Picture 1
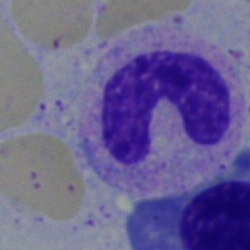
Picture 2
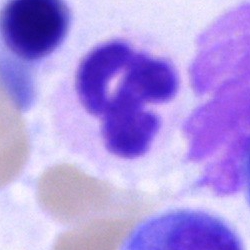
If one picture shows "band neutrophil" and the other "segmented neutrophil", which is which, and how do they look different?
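The band neutrophil appears in picture 1, the segmented neutrophil in picture 2. The band neutrophil has a curved, horseshoe-shaped nucleus whose opening faces downward.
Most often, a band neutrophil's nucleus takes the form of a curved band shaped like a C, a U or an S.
Its chromatin is dark purple and coarsely clumped, and its outline is round and smooth.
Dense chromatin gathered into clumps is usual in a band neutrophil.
The segmented neutrophil's outline, by contrast, is roughly round and faint. Neither cell shows a nucleolus.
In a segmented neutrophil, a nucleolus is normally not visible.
A nucleated cell with deep blue cytoplasm lies against the lower right edge of the band neutrophil, and a large purple-stained cell lies against the right side of the segmented neutrophil.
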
